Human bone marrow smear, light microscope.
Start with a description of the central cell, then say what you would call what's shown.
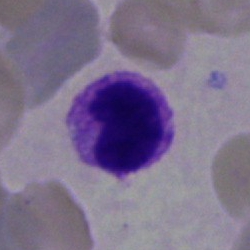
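Start with the outline: it is round. Now look at the nucleus, which has a notch cutting into its left side. It lies toward the right, so a wider rim of cytoplasm remains on the left. At the bottom edge, a small pointed tag sticks out. This is a basophil.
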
